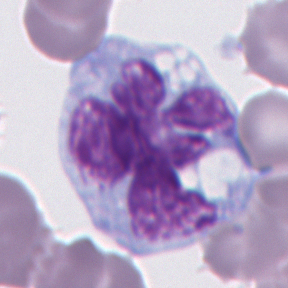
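Monocyte from a stained blood smear; note that the outline is irregular, not smoothly round. The nucleus is folded into several overlapping lobes that radiate from the centre. You won't see distinct granules in the cytoplasm, and the largest clear vacuole sits to the lower right of the nucleus.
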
